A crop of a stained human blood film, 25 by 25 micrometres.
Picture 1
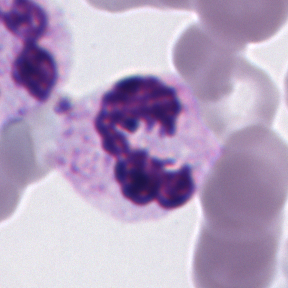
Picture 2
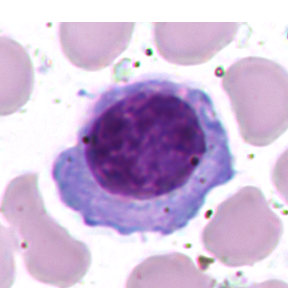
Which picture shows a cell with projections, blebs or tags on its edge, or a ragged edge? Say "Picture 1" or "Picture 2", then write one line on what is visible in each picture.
Picture 2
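What picture 1 shows: The cell border is smooth without projections.
What picture 2 shows: The cell outline is irregular, with small bulges and a ruffled edge along the lower border.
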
